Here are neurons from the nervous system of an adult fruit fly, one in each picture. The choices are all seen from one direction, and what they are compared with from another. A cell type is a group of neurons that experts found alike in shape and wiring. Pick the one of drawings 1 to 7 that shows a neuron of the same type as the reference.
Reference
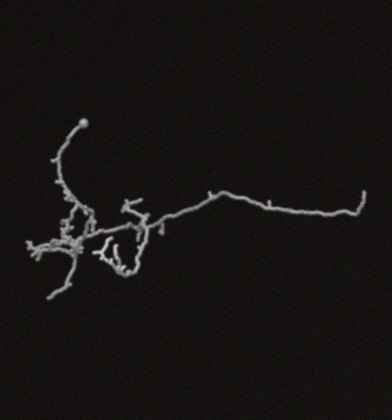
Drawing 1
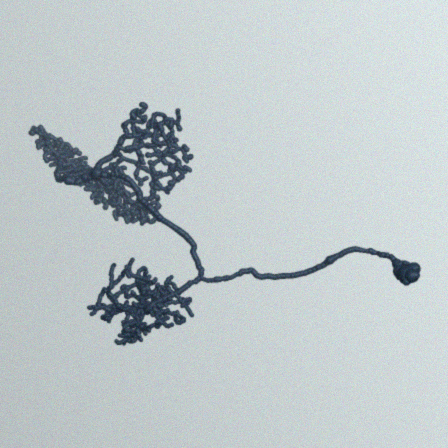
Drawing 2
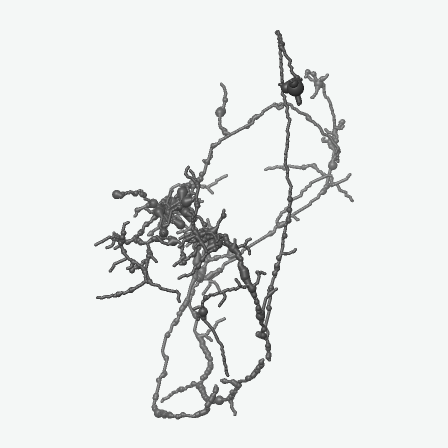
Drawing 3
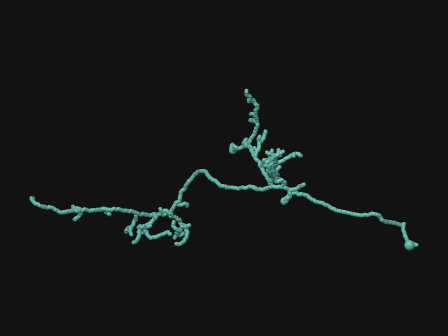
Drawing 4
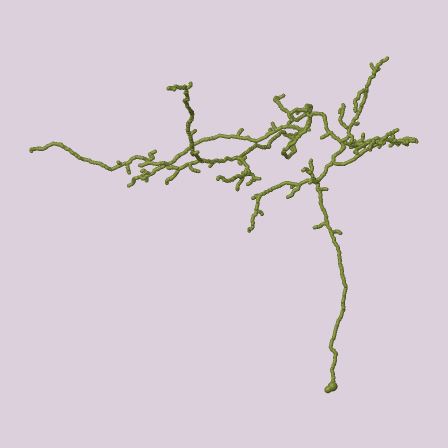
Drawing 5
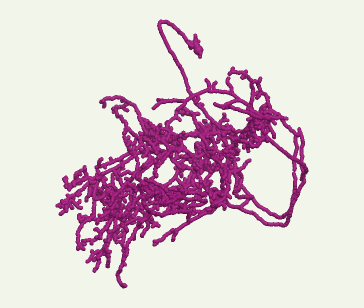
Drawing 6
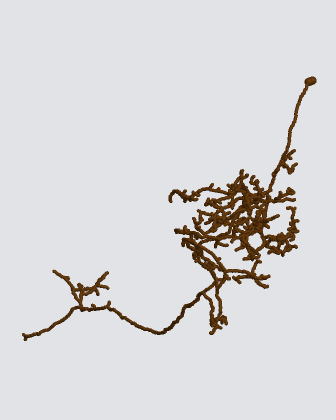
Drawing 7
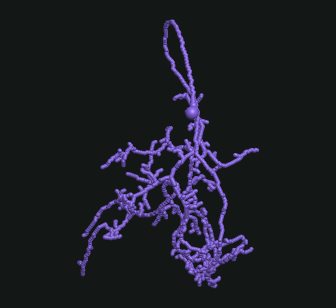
4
